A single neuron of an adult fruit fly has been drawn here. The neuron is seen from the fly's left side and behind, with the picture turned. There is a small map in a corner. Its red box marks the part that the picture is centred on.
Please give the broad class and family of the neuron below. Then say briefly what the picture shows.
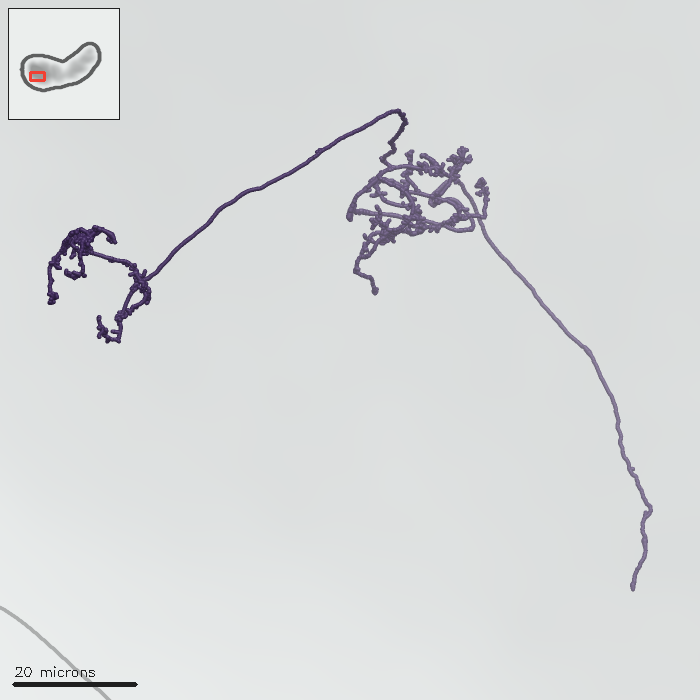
It is a sensory neuron entering the brain. The name of its family is class olfactory. No cell body is drawn. From left to right in the picture it spans about 100 microns.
